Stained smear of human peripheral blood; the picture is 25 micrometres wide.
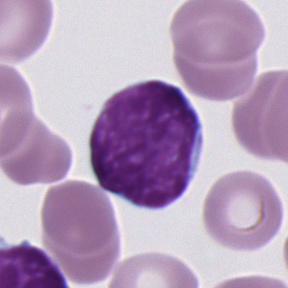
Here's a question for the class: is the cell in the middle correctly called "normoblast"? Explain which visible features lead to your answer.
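The cell is about 11 micrometres across, with a smooth, roughly round outline. Its nucleus is round to oval, without indentation, lobes or visible nucleoli, and fills about 90% of the cell's area. A very thin pale blue rim of cytoplasm shows, mostly along the right edge, with no granules.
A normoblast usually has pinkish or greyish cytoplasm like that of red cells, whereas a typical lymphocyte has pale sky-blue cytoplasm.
The pale blue rim therefore speaks for typical lymphocyte and against normoblast.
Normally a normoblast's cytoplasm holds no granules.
So the lack of granules does not count against normoblast. This cell is a typical lymphocyte, not a normoblast.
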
